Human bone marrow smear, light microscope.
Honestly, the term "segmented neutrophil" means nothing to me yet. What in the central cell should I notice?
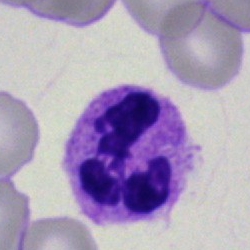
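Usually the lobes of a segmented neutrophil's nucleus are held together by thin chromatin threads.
Check: this nucleus is split into separate lobes linked by thin strands.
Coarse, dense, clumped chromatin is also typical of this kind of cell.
Check again: the chromatin here is dense, dark purple and coarsely clumped. Also seen: fine lilac granules fill the cytoplasm, and the outline is roughly round, with a frayed right edge.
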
